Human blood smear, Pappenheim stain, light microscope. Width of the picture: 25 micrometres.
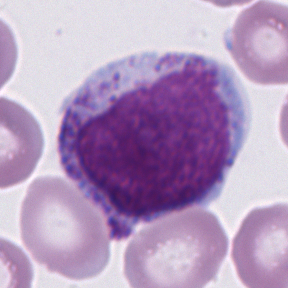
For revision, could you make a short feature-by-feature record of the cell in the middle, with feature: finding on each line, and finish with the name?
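Granules: coarse, dark blue-purple, scattered through the cytoplasm
Granule density: greatest along the left and lower-left edge of the cell
Background cytoplasm: pale blue between the granules
Chromatin: fine and evenly spread
Nucleus: fills about 70% of the cell's area
Cell type: promyelocyte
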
